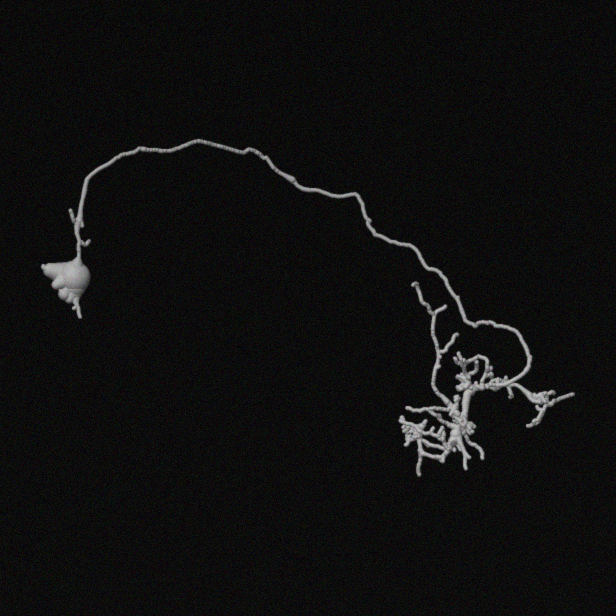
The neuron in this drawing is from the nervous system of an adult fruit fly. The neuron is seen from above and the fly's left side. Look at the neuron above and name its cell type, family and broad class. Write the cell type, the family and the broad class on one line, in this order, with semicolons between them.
Dm8a; Dm; optic-lobe intrinsic neuron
